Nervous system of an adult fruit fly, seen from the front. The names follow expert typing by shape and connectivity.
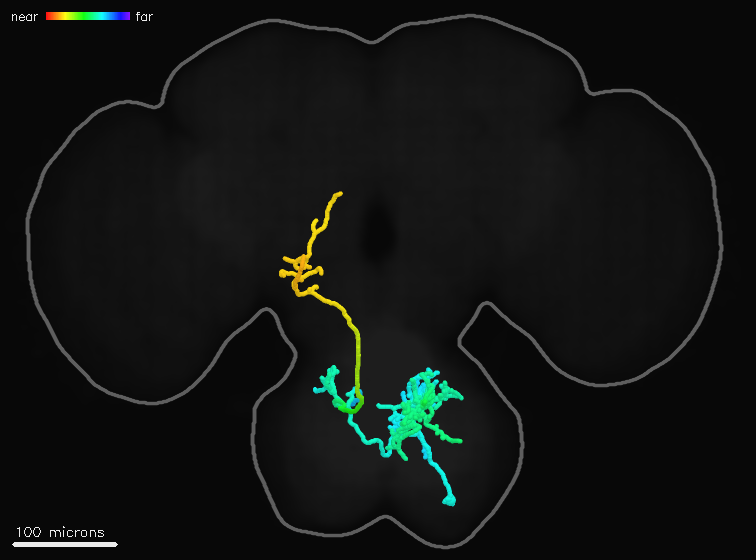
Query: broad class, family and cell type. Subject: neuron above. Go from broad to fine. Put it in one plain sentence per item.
An ascending neuron of hemilineage 07B, type AN07B025.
